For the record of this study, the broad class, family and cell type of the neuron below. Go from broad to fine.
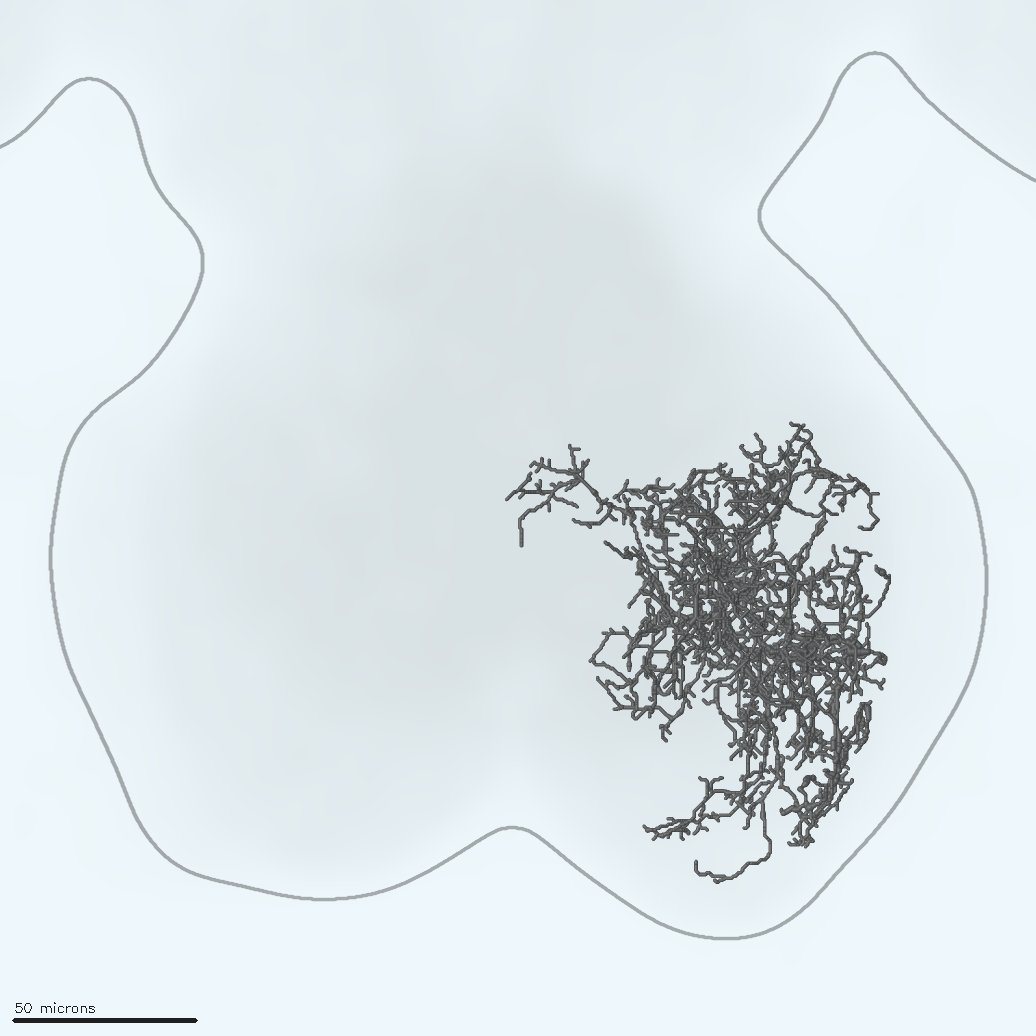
nerve-cord intrinsic neuron; hemilineage 21A; IN21A010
